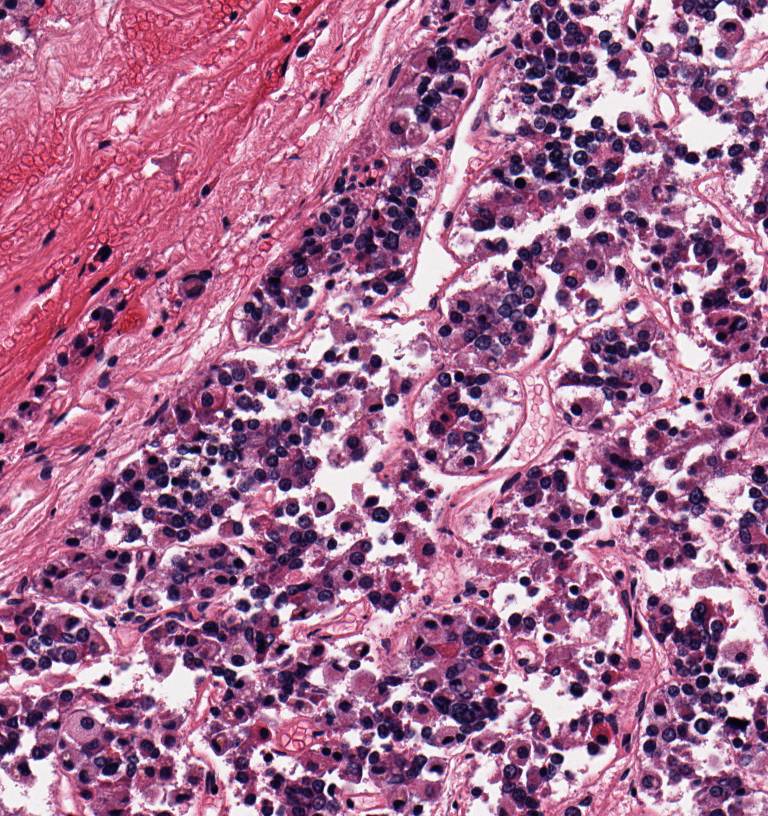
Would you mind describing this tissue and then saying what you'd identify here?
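Diagonal band of dense pink fibrous tissue across the upper left corner; densely cellular tissue elsewhere. Cells in nests and sheets, partly outlined by thin, delicate pink septa. Nuclei mostly round, dark-staining. Many cells with pink, eosinophilic cytoplasm. Pituitary.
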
